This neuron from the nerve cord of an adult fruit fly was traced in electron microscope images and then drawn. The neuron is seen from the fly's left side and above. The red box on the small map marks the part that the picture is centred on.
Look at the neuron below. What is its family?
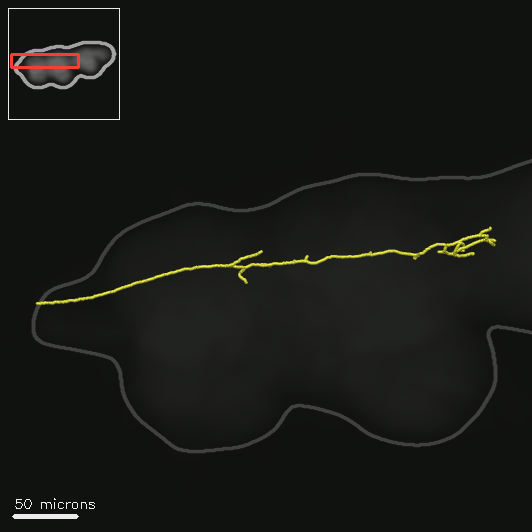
DNpe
